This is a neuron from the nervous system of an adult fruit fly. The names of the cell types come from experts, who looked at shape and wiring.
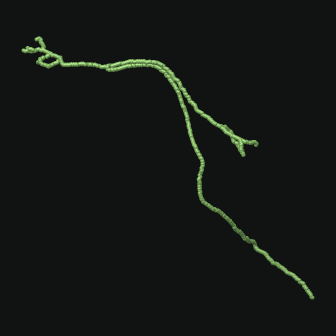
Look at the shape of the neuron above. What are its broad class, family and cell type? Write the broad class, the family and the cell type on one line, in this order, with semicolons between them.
sensory neuron entering the brain; class olfactory; ORN_DL5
